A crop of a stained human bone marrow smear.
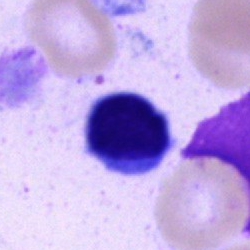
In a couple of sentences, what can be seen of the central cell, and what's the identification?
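The nucleus fills most of the cell. Its chromatin is dense and stains very dark purple. Cytoplasm is scant and blue, appearing mainly as a crescent along the lower edge. The cell is a lymphocyte.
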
